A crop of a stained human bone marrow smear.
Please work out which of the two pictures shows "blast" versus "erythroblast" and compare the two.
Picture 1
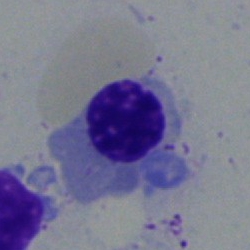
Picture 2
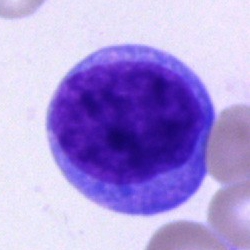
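Picture 1 shows an erythroblast, and picture 2 shows a blast.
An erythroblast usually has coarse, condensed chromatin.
The chromatin in picture 1 fits this: it is dense and dark purple, broken by small paler spots. The two cells also differ in the balance of nucleus and cytoplasm: in picture 1 the cytoplasm covers a larger area than the nucleus, while in picture 2 the nucleus fills most of the cell and leaves only a modest rim of cytoplasm. The cytoplasm is pale greyish-blue in picture 1 but blue in picture 2. In picture 1 the nucleus sits off-centre, with most of the cytoplasm to its left and below it; in picture 2 the nucleus sits toward the top, so the widest band of cytoplasm lies below it.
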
